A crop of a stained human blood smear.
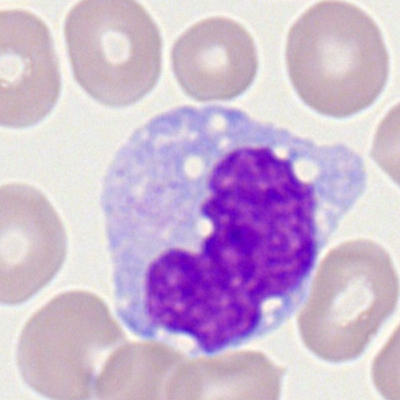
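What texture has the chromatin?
It looks lacy, with small paler gaps throughout.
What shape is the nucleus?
Bean-shaped, with a notch on its left side; it sits toward the right and lower part of the cell.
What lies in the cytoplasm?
Several small, round, clear vacuoles.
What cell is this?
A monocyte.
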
